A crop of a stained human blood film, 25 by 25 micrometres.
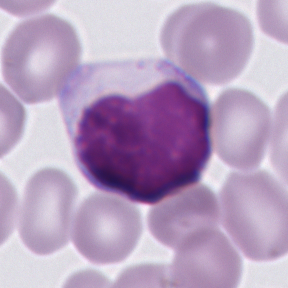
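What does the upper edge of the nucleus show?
A shallow notch.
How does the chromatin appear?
Dark purple and coarsely clumped.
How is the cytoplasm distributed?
As a broad band above the nucleus and only a thin rim below it, and it is pale greyish-blue.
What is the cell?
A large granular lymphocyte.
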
